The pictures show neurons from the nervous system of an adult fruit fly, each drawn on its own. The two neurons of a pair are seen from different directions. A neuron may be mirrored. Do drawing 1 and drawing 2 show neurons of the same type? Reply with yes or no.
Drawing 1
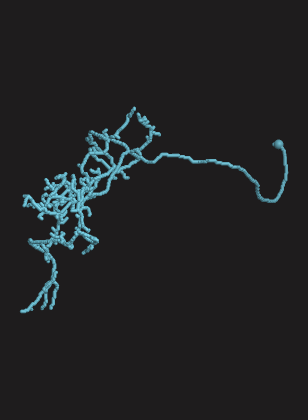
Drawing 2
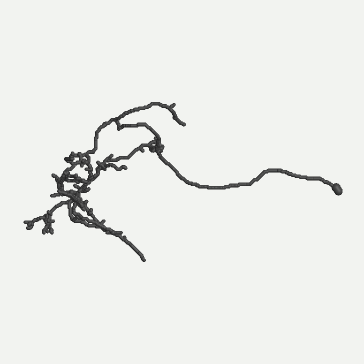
yes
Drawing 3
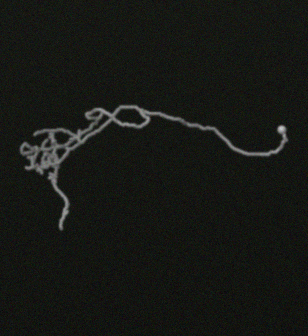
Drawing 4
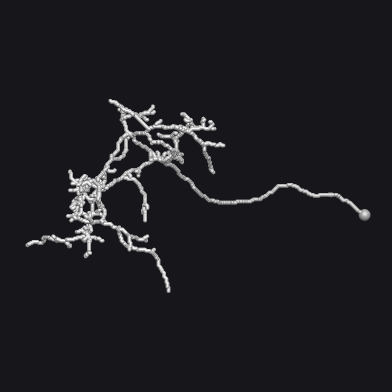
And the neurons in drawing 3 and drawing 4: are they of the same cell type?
no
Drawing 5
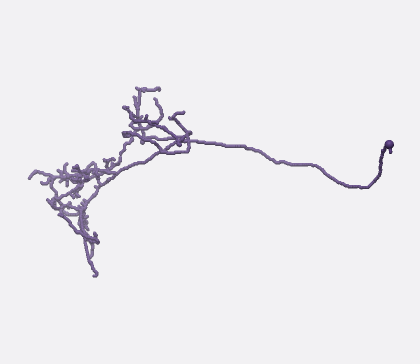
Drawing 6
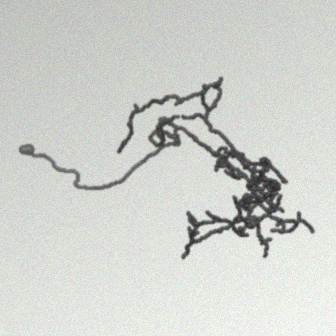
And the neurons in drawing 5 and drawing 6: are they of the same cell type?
no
